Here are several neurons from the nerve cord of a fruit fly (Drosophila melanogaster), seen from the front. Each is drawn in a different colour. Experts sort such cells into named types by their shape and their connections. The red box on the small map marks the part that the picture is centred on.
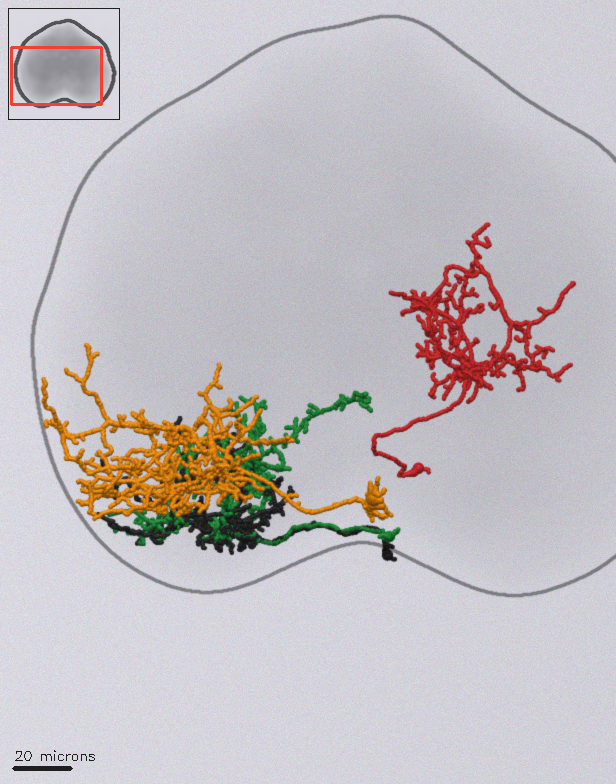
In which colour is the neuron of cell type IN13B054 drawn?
red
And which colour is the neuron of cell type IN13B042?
green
